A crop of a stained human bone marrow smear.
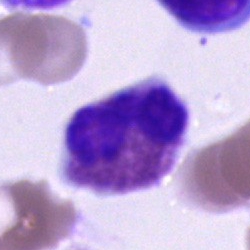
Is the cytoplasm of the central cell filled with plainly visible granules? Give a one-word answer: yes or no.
Yes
